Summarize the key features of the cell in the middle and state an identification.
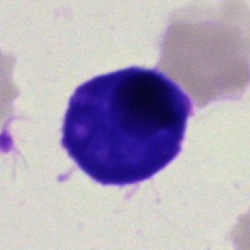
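Staining is darkest and densest in the upper right, making the nucleus-cytoplasm boundary hard to make out. A few small, slightly paler purple patches lie in the left half. A few thin pale pink strands extend from the lower edge. This is a plasma cell.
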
